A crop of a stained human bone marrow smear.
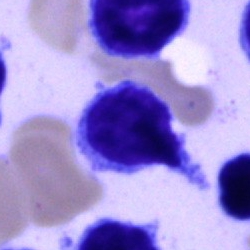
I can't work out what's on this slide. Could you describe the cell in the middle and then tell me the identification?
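Tapering tail-like extension pointing to lower right. Margin fringed with small, irregular, pale-blue bleb-like projections. Scant cytoplasmic rim around the dark staining body. Nuclear material dense, deep purple-blue throughout. Cell: lymphocyte.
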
